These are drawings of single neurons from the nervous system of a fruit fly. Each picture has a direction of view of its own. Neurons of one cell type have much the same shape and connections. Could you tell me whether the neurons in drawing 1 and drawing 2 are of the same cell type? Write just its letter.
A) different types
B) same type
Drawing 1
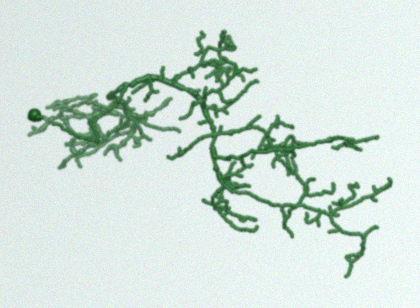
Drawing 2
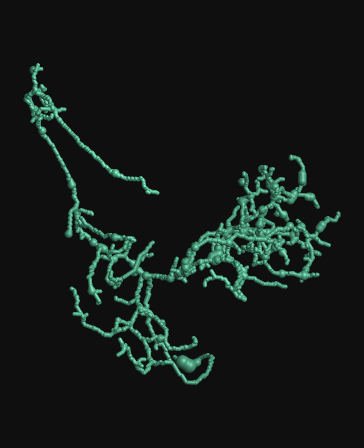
A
